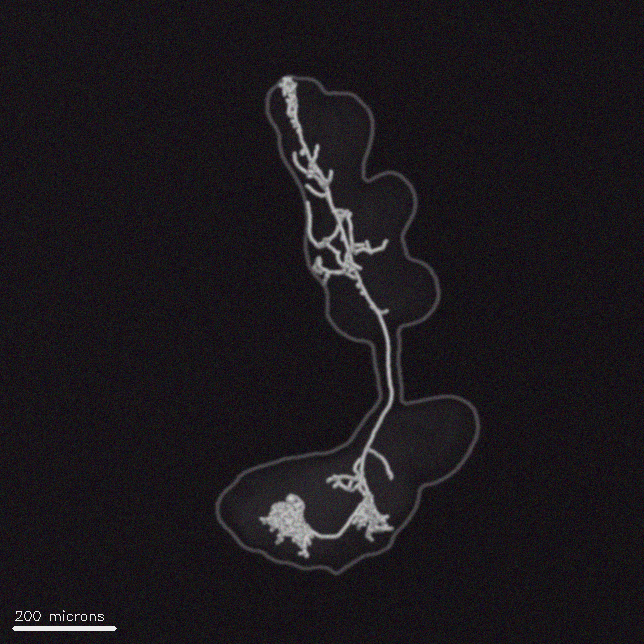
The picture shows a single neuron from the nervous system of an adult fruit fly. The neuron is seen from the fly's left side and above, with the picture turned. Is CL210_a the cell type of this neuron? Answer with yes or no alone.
no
